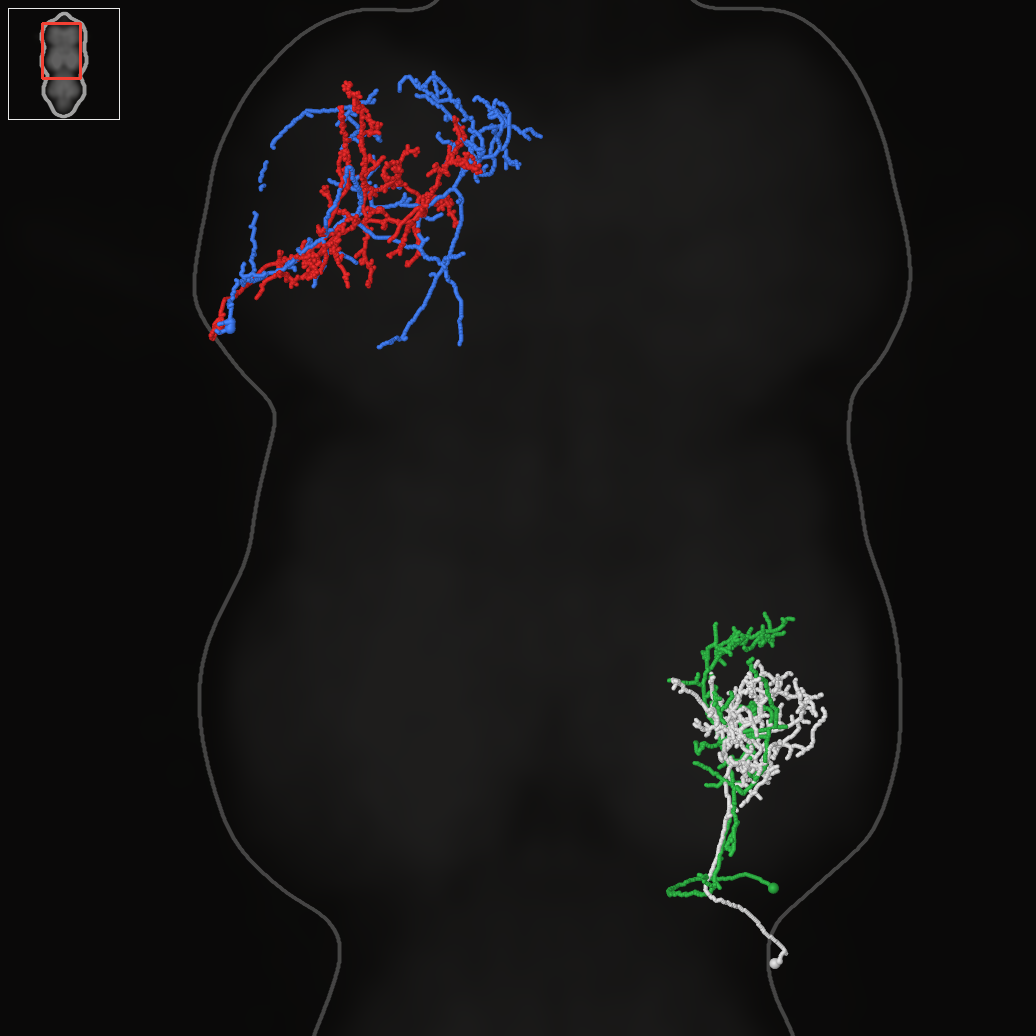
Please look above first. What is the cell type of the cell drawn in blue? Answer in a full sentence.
The cell type is IN20A.22A083.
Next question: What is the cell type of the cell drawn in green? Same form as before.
The cell type is IN20A.22A089.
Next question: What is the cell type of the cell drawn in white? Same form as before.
The cell type is IN20A.22A058.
